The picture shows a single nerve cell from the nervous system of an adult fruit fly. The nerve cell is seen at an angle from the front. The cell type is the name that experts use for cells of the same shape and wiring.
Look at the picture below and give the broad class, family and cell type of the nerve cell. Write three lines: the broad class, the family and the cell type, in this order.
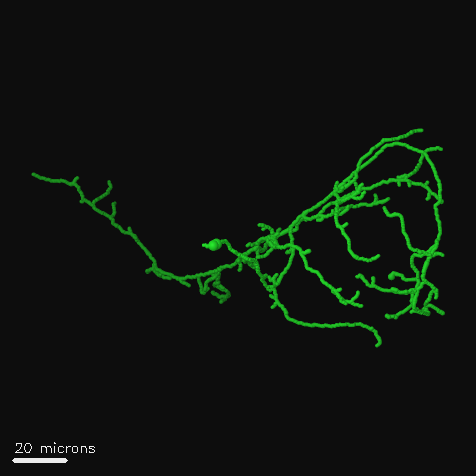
nerve-cord intrinsic neuron
hemilineage 16B
IN16B070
